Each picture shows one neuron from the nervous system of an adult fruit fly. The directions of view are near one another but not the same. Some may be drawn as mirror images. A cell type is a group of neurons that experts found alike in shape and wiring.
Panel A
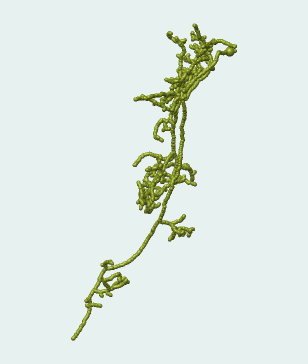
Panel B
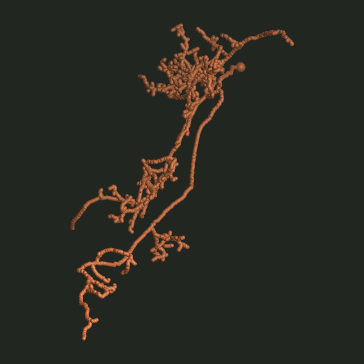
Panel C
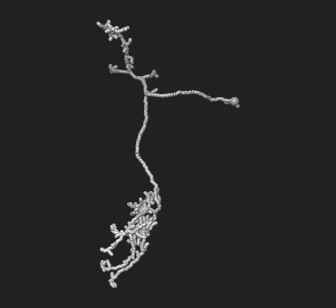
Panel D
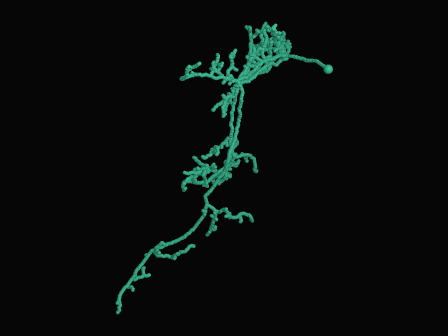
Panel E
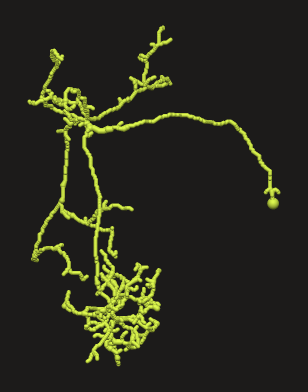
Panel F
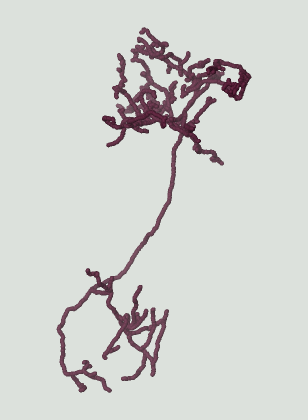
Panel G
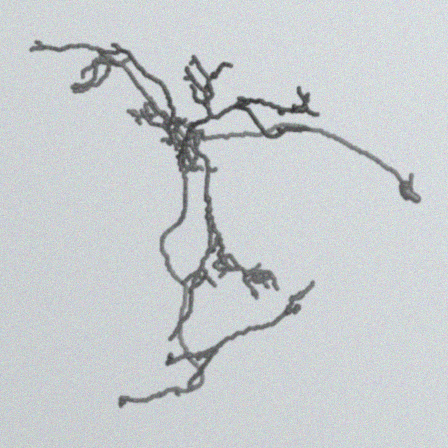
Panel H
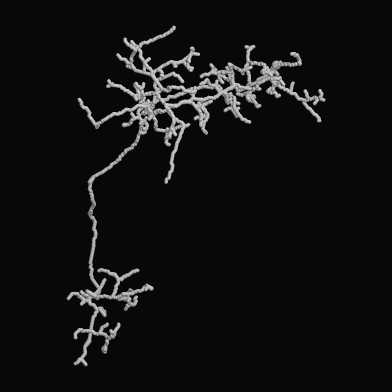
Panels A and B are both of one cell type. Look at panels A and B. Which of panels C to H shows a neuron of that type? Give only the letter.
D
